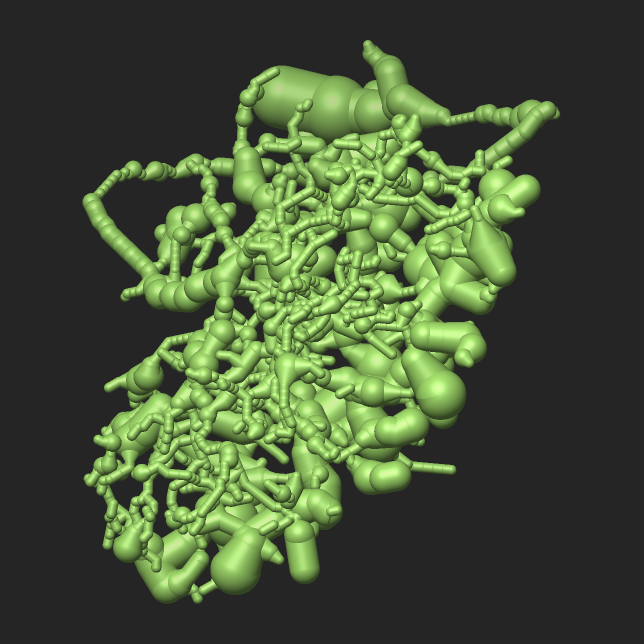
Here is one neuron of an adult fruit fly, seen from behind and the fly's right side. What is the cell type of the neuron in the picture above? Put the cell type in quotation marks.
"Dm4"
